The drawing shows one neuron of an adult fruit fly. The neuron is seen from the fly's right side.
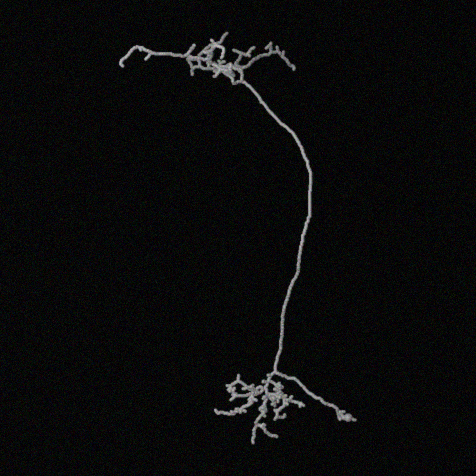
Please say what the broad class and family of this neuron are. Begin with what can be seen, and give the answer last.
The cell body can be seen at the lower right of the picture. As drawn here it is taller than it is wide. This is a central-brain intrinsic neuron. The family is hemilineage FLAa2.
